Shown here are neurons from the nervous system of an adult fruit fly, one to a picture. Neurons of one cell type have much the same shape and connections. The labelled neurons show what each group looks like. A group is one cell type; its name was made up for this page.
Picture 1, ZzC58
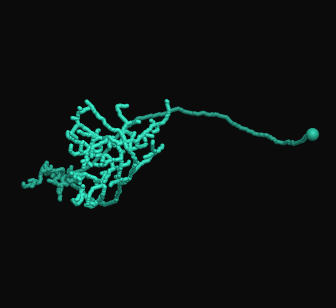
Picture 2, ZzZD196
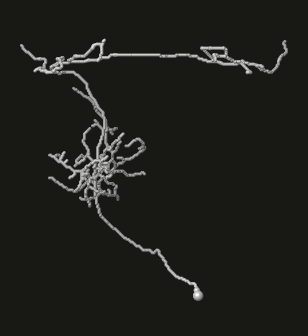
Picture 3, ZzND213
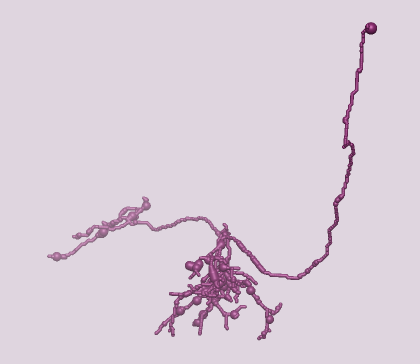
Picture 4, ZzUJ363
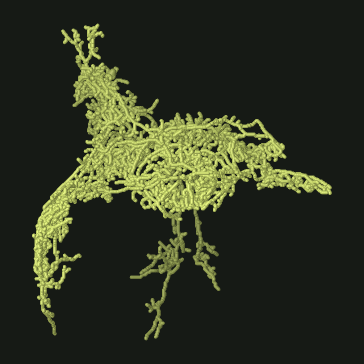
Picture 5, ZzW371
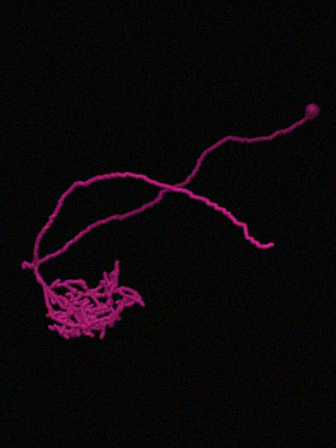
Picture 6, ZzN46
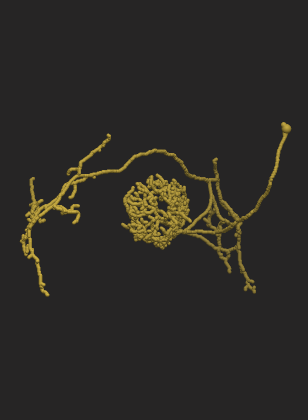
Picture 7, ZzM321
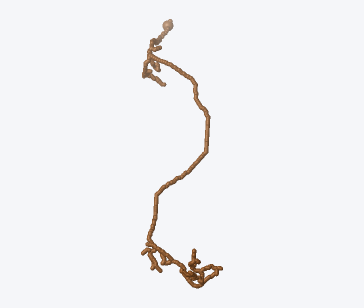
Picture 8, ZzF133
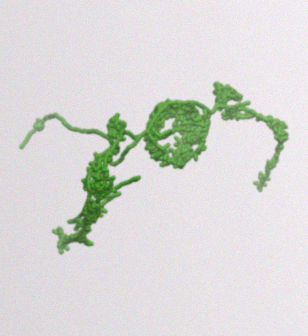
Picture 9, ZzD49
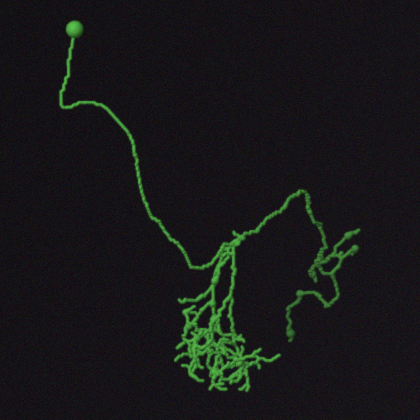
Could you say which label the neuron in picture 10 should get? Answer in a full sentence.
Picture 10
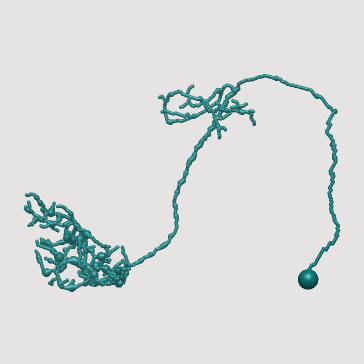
It belongs to ZzC58.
